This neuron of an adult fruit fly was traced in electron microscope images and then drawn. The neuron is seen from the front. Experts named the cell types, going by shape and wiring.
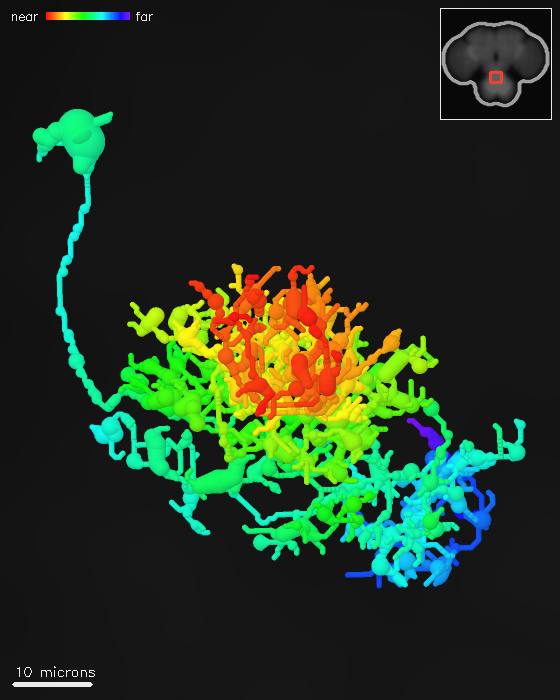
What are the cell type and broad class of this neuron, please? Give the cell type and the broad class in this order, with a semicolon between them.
INXXX316; nerve-cord intrinsic neuron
